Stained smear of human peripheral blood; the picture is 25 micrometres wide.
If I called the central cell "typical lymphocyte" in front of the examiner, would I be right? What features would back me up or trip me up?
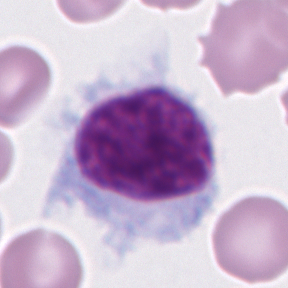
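Outline: irregular and ragged rather than smooth. Nucleus: rounded oval, about 12 by 10 micrometres, without lobes or a deep indentation; goes with hairy cell.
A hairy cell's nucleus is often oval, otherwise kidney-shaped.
Cytoplasm: pale greyish-blue; goes with hairy cell.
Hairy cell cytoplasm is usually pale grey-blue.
Granules: none distinct; fits both names.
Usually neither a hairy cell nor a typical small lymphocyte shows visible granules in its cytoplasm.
Surroundings: no contact with any of the red cells. Verdict: not a typical lymphocyte; hairy cell.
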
